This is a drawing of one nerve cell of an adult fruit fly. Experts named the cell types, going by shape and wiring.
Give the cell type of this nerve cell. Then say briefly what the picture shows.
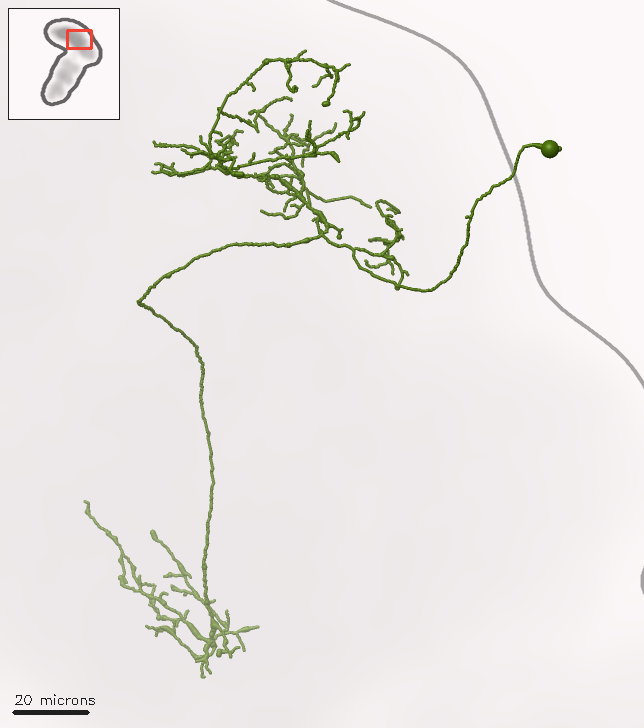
It is of cell type M_vPNml52. It is a central-brain intrinsic neuron. Its cell body lies at the upper right of the picture. From top to bottom in the picture it spans about 170 microns. Dozens of branch ends can be seen.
